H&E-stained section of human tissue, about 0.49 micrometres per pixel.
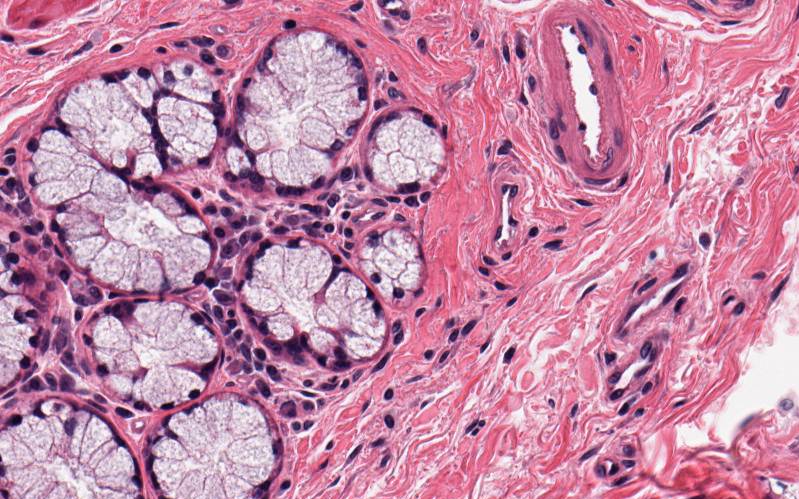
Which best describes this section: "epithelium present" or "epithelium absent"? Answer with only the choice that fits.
Epithelium present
